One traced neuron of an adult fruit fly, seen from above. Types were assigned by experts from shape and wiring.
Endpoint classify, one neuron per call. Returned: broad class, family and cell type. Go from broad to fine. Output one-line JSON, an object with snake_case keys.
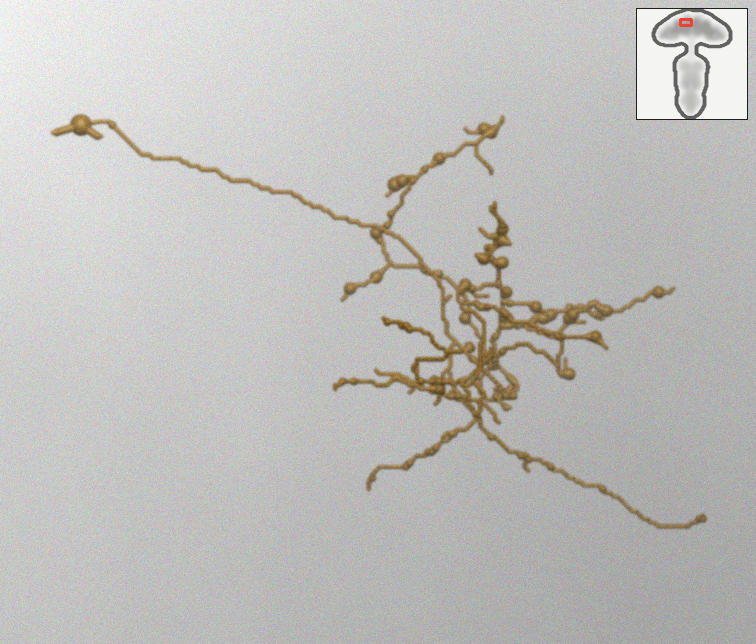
{"broad_class": "central-brain intrinsic neuron", "family": "hemilineage TRdl_b", "cell_type": "GNG415"}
